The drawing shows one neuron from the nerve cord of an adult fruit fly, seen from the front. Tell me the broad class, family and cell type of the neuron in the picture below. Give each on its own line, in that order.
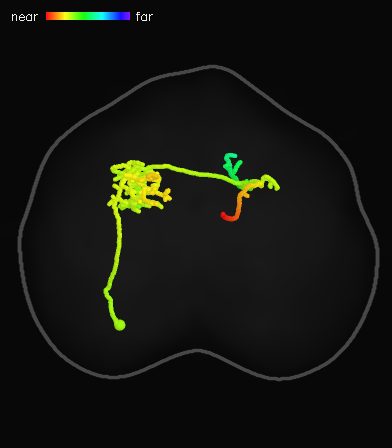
ascending neuron
hemilineage 06A
AN06A112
